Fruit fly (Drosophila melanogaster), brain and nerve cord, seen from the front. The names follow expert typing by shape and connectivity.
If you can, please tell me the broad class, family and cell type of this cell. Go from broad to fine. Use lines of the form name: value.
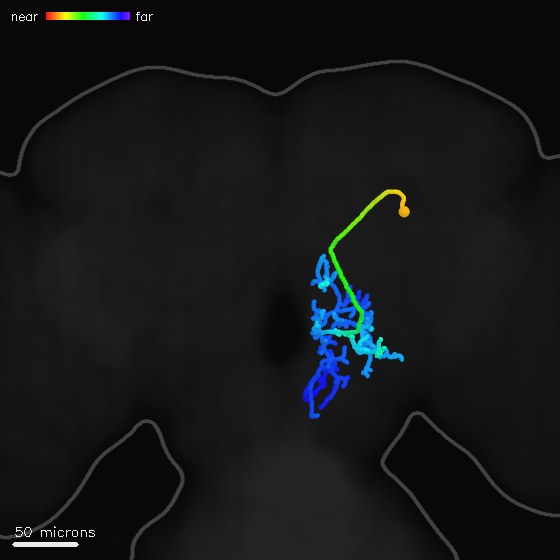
broad class: central-brain intrinsic neuron
family: hemilineage WEDd1
cell type: CB1977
